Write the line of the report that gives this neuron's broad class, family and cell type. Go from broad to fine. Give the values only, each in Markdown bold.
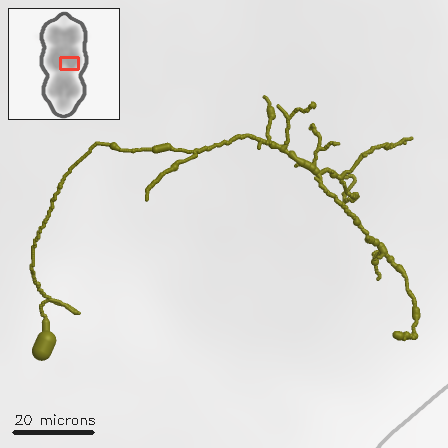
**nerve-cord intrinsic neuron**, **hemilineage 12B**, **IN12B091**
